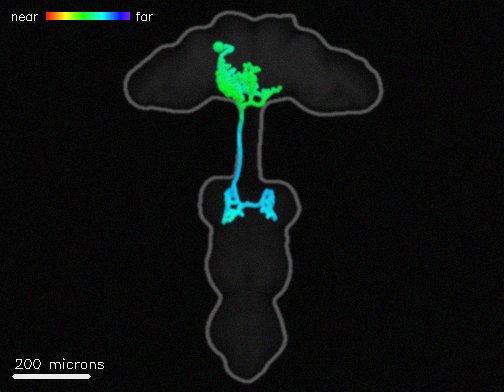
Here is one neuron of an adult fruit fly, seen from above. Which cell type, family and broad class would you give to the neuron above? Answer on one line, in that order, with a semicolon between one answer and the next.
DNg78; DNg; descending neuron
